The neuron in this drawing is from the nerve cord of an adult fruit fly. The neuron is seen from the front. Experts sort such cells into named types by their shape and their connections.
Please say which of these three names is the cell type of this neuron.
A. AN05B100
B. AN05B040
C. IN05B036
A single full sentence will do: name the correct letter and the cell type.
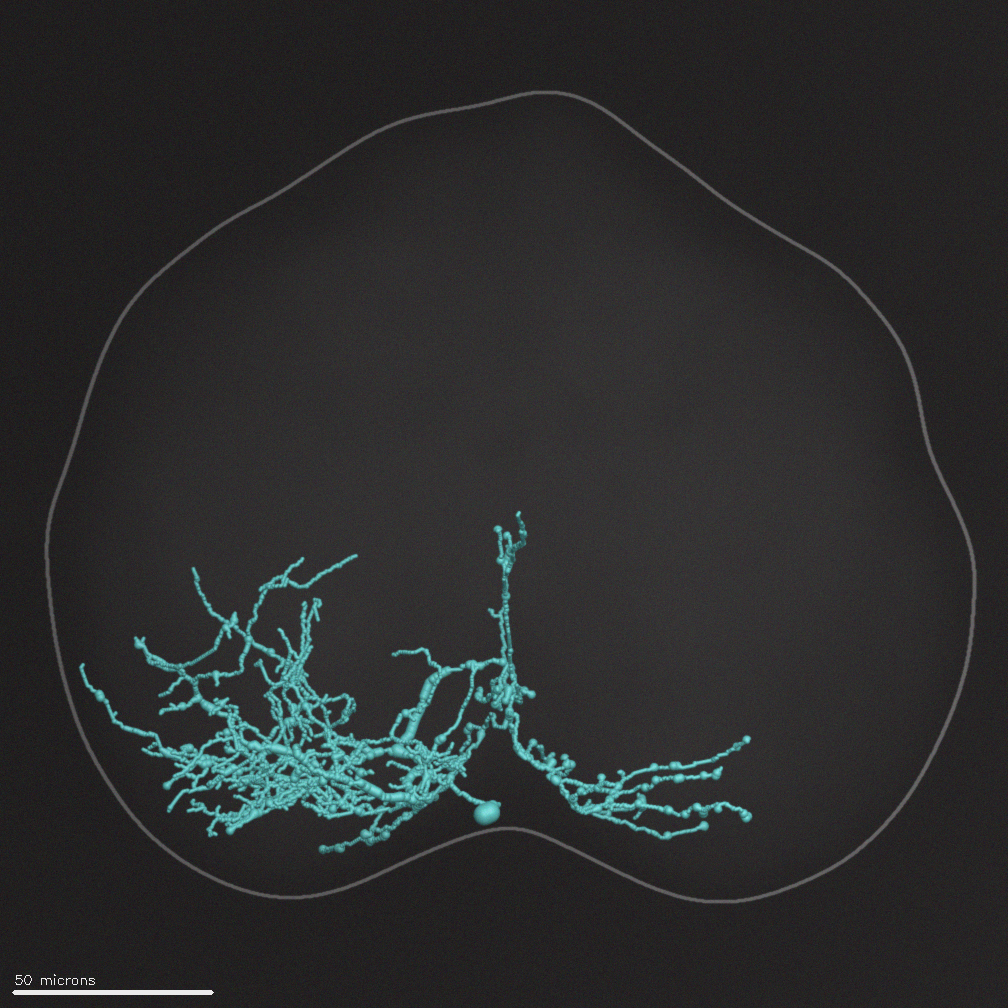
The cell type named AN05B100, option A, describes the neuron.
